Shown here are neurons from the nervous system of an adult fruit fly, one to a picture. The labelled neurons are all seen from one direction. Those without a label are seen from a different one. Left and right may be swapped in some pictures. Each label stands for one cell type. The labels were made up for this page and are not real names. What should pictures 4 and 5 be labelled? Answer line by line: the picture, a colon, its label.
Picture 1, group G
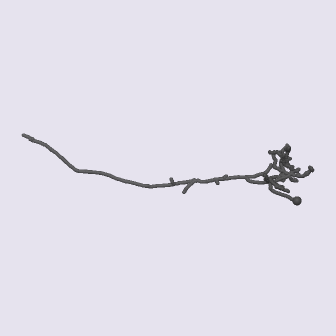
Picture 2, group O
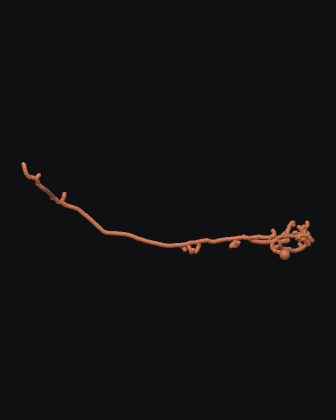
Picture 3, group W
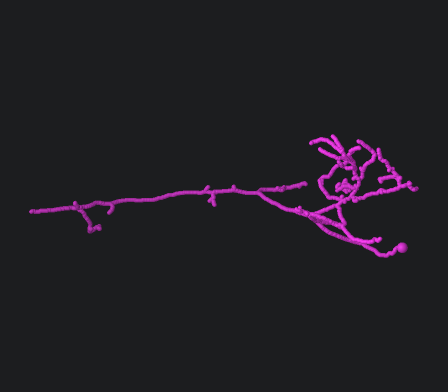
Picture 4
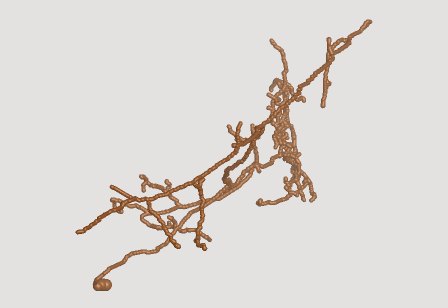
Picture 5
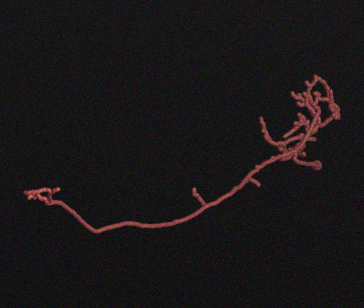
4: group W
5: group G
